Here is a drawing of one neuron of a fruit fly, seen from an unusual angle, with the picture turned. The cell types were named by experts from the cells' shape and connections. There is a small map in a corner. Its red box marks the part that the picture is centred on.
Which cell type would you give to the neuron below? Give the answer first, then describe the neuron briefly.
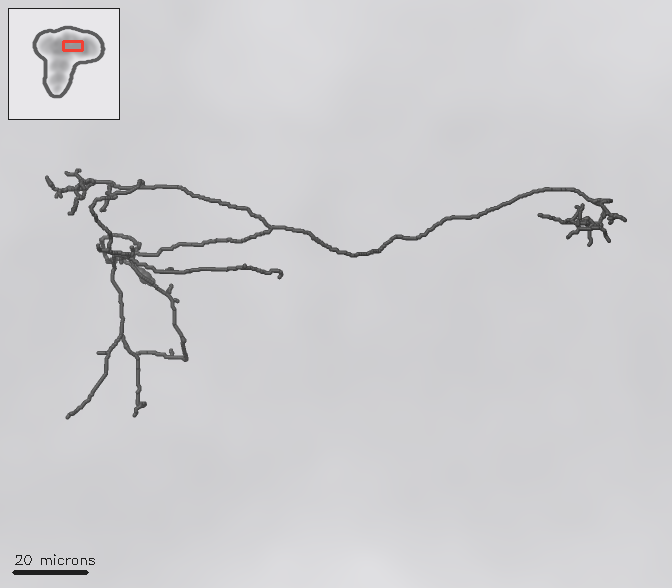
The cell type is PAM14. This is a central-brain intrinsic neuron. The cell body is on the left of the picture. By the scale bar it is about 160 microns wide in this view.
